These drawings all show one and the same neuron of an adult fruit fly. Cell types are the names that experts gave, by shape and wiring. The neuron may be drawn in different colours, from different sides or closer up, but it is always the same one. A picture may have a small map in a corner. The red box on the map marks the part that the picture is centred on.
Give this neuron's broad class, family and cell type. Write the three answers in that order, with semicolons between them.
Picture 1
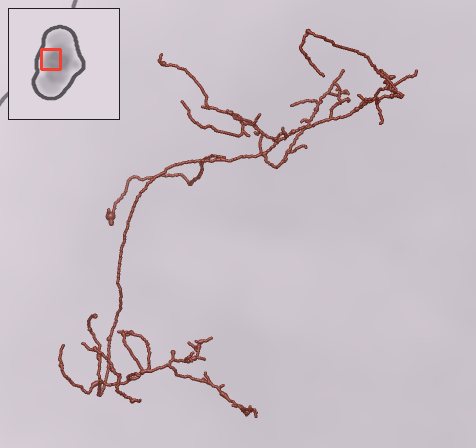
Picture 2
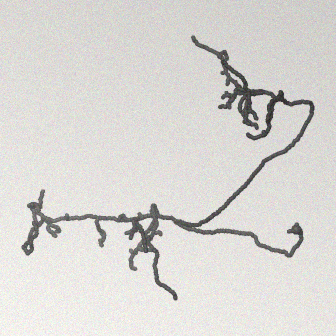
nerve-cord intrinsic neuron; hemilineage 01A; IN01A083_a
